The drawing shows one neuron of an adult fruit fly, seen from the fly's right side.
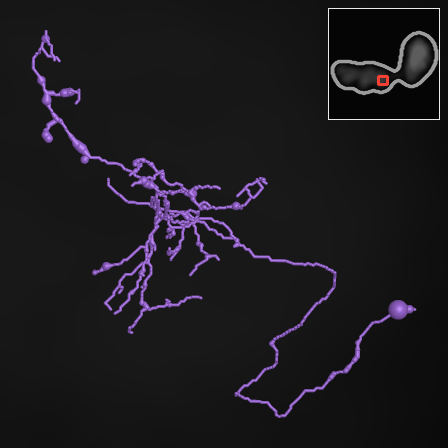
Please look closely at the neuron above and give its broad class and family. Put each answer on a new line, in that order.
nerve-cord intrinsic neuron
hemilineage 14A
